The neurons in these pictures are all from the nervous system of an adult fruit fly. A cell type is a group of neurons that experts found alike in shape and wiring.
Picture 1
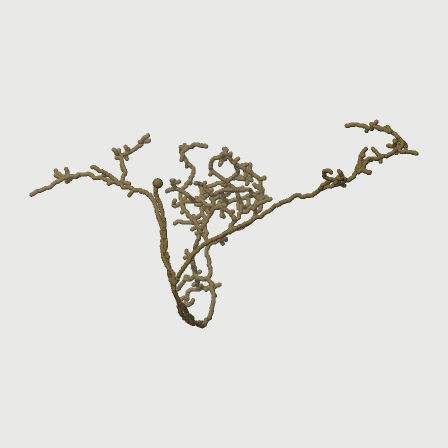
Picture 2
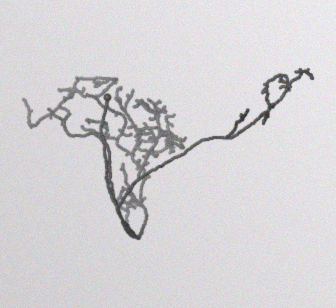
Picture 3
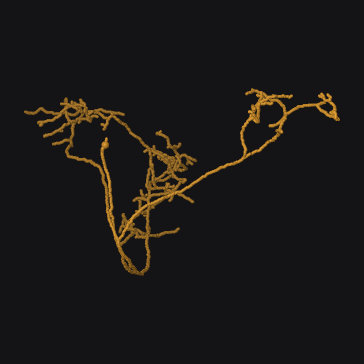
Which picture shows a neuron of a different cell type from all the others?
Picture 3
